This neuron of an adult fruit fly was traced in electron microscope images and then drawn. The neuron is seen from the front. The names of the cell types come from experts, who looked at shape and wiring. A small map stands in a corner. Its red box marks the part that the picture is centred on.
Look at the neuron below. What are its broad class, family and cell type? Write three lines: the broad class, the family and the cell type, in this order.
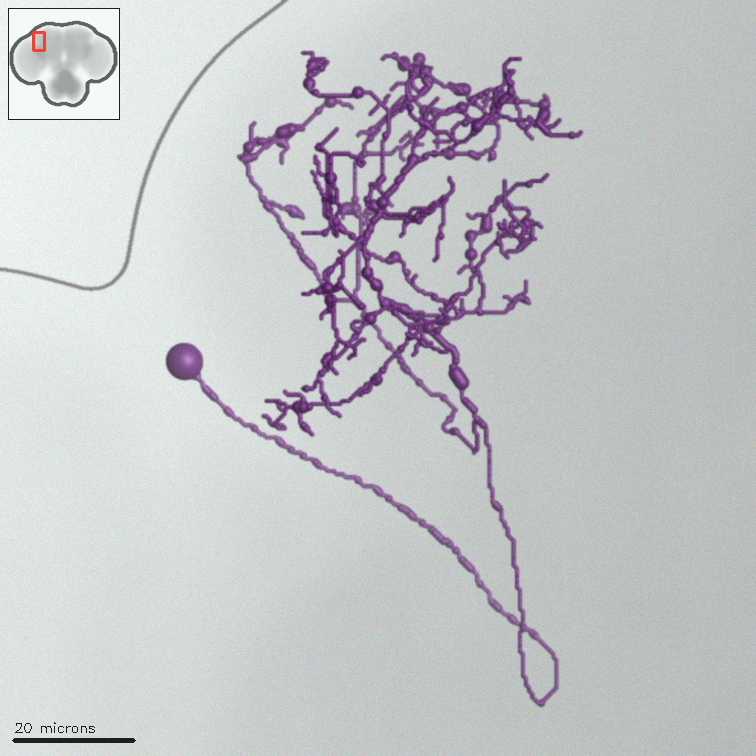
central-brain intrinsic neuron
hemilineage VPNp&v1_posterior
LHPV2b4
